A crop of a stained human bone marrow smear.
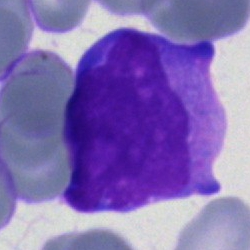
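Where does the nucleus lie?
Toward the left, filling most of the cell.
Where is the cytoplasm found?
In a narrow band, mainly along the right side, paler lilac-violet than the nucleus.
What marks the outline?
Small blunt knobs at the upper right and lower right corners.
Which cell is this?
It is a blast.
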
